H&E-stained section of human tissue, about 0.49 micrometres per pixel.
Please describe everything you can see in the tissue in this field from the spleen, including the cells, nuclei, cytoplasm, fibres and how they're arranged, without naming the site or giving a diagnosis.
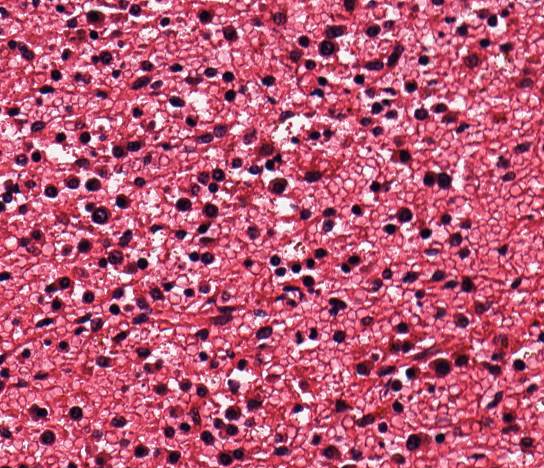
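Look first at the cells: they are small and lie singly, scattered fairly evenly across the whole field, without forming glands, sheets or other units. Now notice what lies between the nuclei: a pink, finely bubbly background built from many tiny thin-walled vacuoles. Nowhere is there epithelium or a lined lumen.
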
